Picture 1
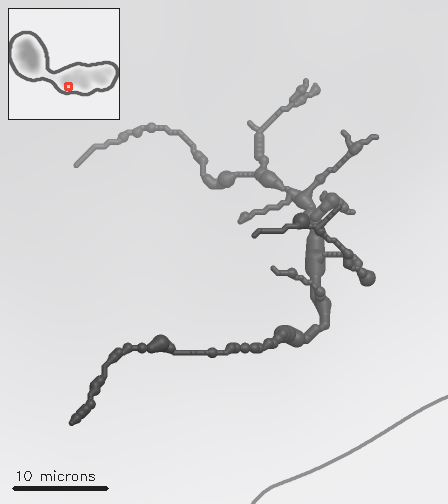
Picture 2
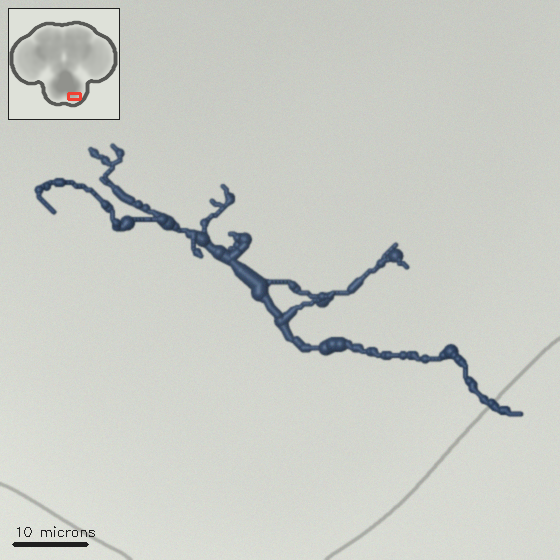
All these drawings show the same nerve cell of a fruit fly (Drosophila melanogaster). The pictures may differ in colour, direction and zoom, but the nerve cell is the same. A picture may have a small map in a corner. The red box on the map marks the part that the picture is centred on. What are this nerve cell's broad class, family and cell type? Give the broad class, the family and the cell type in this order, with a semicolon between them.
sensory neuron entering the nerve cord; class gustatory; LgLG3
